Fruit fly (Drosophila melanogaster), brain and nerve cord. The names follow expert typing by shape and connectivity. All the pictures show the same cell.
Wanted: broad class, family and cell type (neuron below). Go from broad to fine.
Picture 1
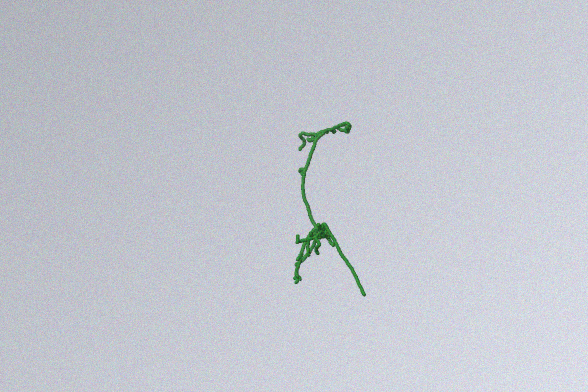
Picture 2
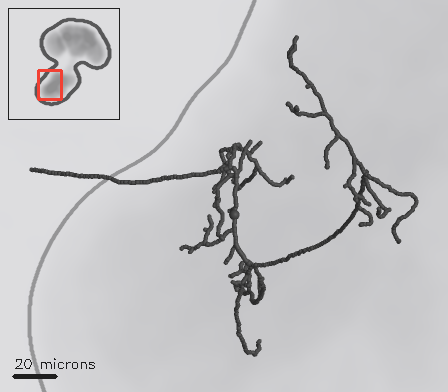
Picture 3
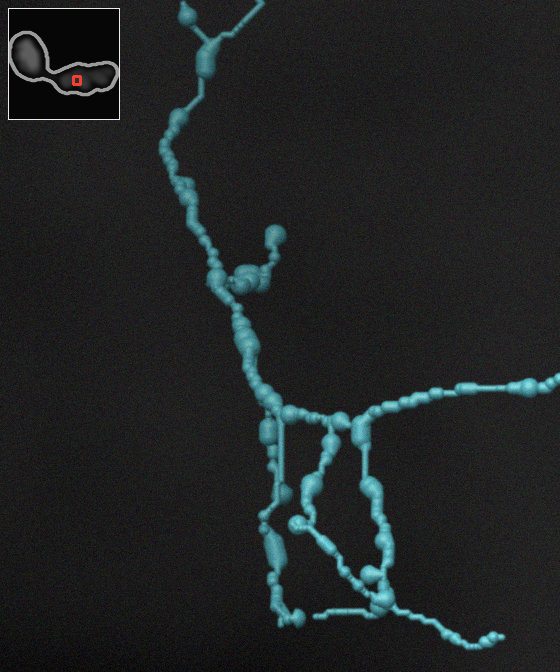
sensory neuron entering the nerve cord; class mechanosensory proprioceptive; SNpp12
